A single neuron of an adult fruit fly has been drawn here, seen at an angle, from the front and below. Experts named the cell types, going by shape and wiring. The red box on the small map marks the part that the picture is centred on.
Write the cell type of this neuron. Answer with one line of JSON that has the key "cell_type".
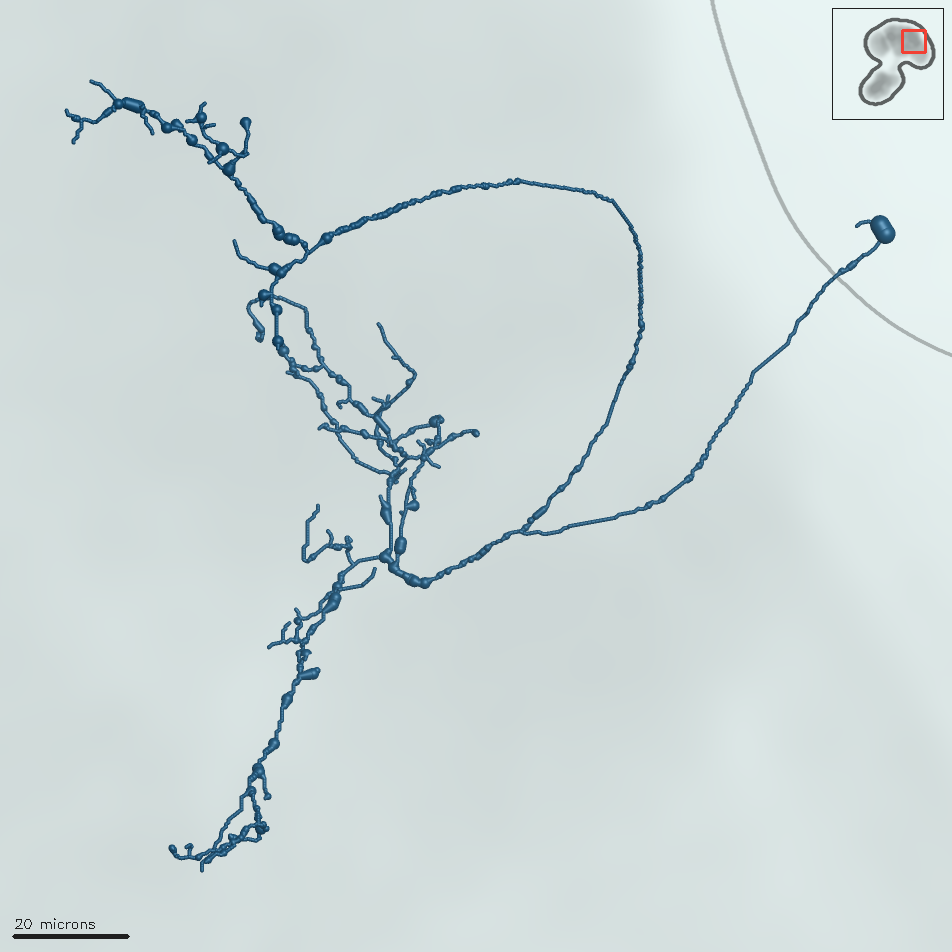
{"cell_type": "CB2881"}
